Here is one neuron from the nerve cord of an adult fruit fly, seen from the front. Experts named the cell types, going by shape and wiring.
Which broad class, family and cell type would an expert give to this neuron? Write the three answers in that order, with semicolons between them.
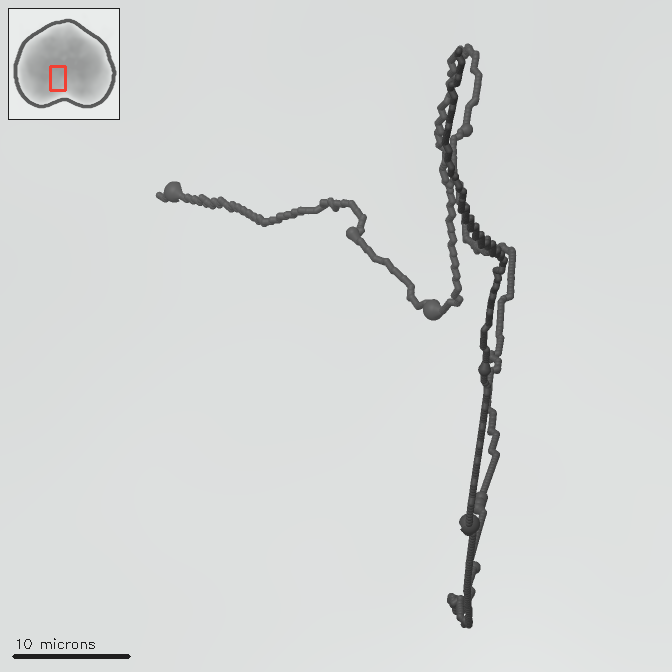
sensory neuron ascending to the brain; class gustatory; LgAG1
